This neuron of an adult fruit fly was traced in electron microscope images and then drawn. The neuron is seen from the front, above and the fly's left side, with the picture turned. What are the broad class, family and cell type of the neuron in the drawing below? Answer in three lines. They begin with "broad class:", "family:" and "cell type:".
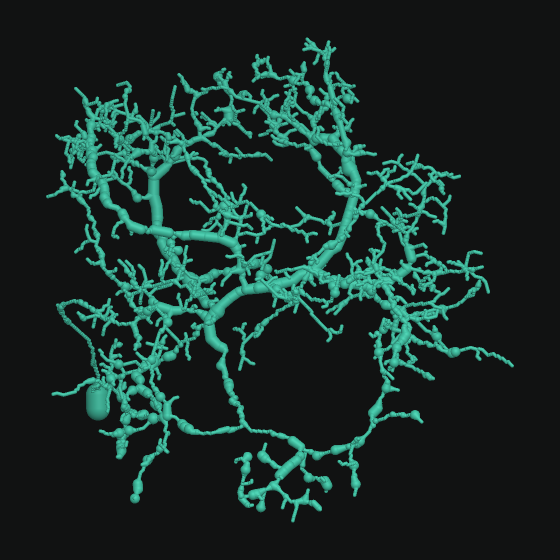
broad class: nerve-cord intrinsic neuron
family: hemilineage 20A.22A
cell type: IN20A.22A006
